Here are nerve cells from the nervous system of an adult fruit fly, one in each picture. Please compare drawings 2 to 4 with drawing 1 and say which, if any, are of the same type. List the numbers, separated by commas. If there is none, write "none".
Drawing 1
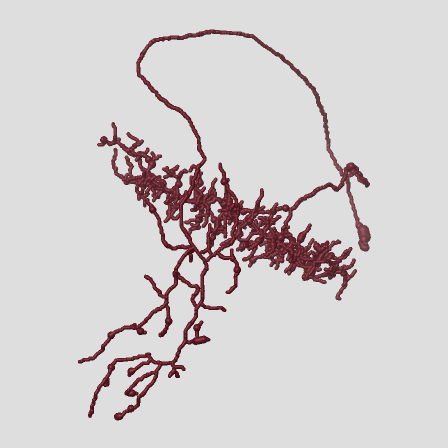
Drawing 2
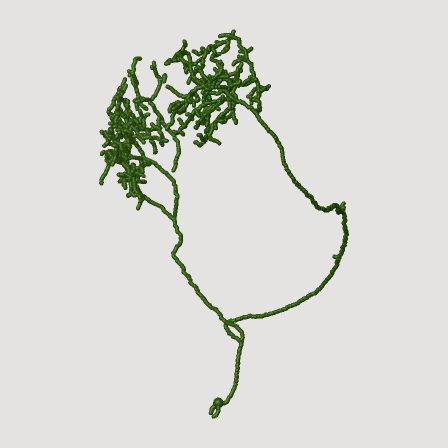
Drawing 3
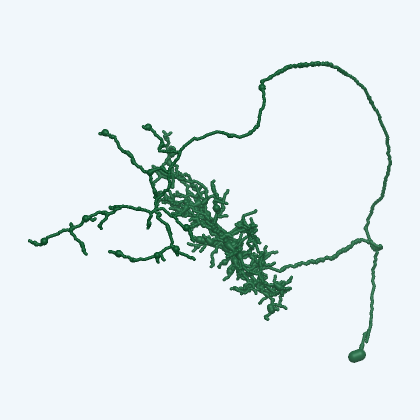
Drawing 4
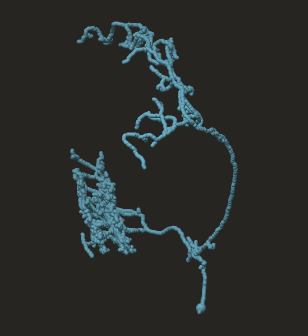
3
